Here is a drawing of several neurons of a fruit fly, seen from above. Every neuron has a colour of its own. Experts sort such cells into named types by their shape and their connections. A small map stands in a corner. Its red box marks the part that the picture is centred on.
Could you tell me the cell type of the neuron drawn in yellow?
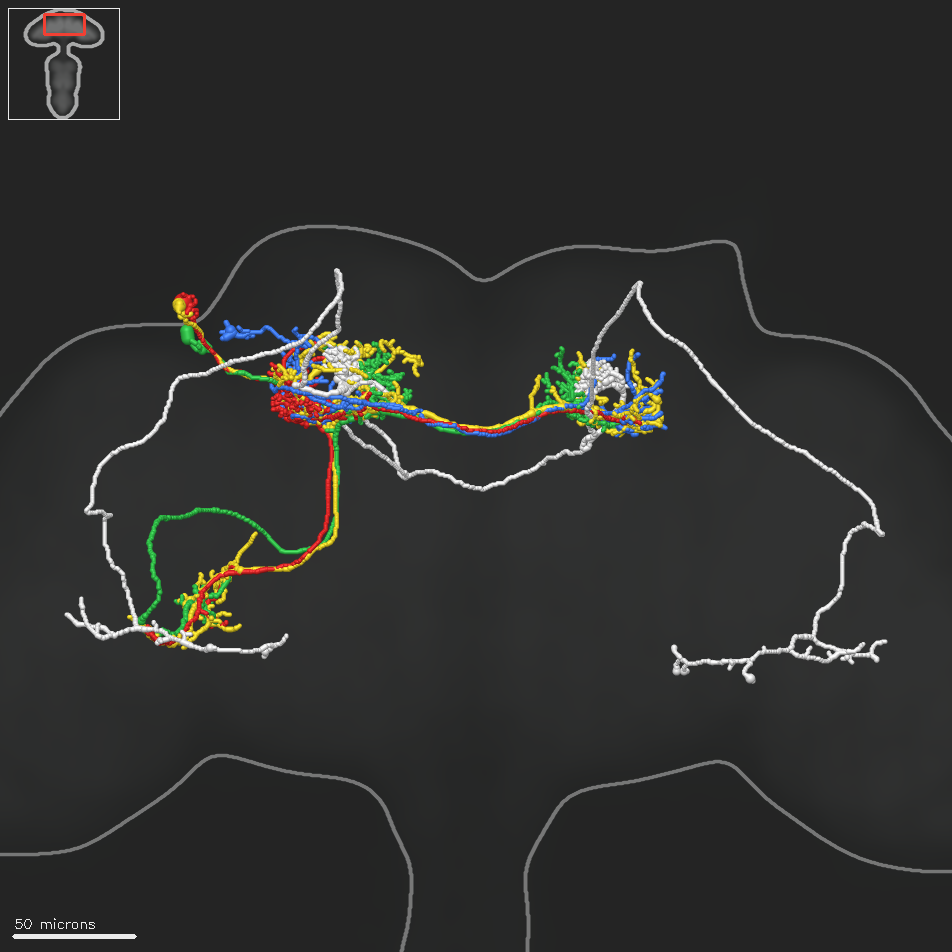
M_l2PN10t19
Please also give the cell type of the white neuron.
VP1d_il2PN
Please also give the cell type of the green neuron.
VP2+VC5_l2PN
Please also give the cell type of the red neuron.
VP3+_l2PN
